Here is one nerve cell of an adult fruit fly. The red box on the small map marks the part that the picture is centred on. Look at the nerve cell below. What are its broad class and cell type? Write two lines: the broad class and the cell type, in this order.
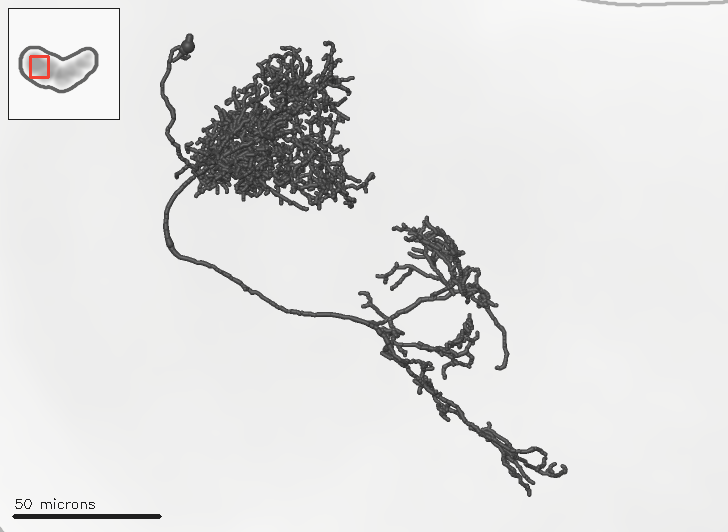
central-brain intrinsic neuron
CRE042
